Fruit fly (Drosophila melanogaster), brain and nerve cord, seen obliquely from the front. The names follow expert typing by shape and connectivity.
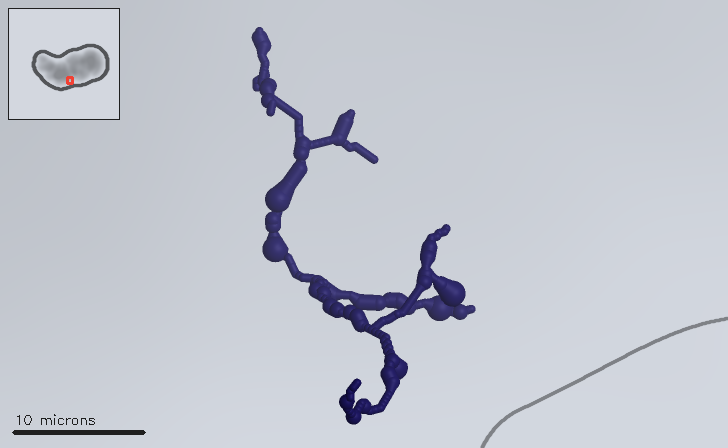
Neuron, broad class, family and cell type: sensory neuron entering the nerve cord; class mechanosensory tactile; SNta21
